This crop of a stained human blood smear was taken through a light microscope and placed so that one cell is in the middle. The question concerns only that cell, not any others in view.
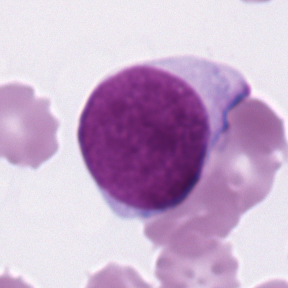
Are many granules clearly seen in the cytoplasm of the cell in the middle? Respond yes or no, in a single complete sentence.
No, the cytoplasm of this cell holds no visible granules.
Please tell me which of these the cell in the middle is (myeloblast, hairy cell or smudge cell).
myeloblast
